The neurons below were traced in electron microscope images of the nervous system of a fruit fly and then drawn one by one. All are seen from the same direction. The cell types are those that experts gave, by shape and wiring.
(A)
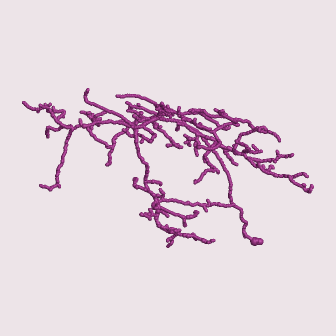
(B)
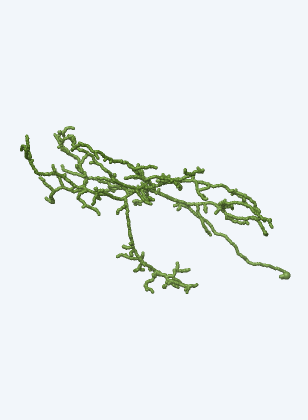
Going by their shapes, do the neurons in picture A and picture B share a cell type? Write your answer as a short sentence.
They are of the same cell type.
